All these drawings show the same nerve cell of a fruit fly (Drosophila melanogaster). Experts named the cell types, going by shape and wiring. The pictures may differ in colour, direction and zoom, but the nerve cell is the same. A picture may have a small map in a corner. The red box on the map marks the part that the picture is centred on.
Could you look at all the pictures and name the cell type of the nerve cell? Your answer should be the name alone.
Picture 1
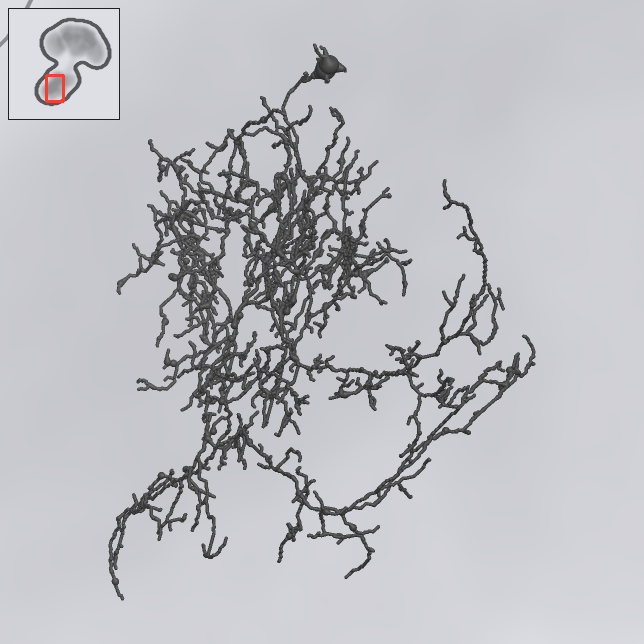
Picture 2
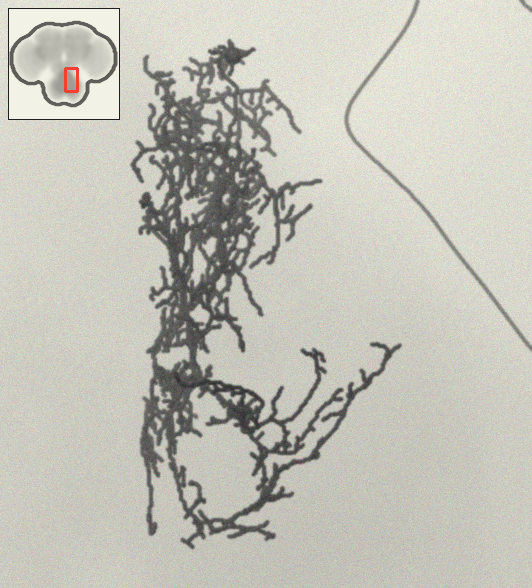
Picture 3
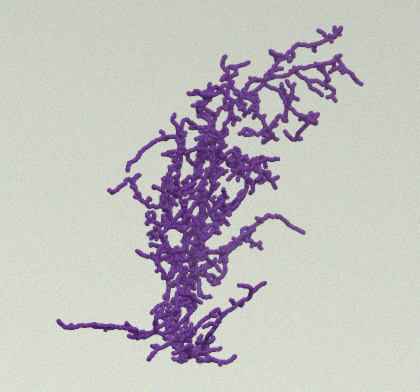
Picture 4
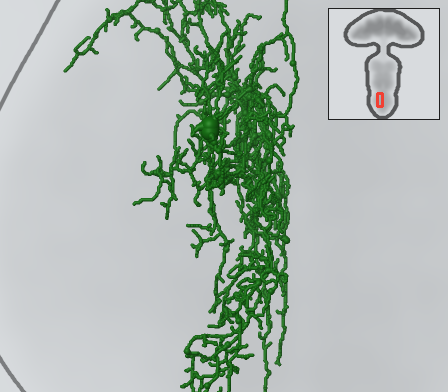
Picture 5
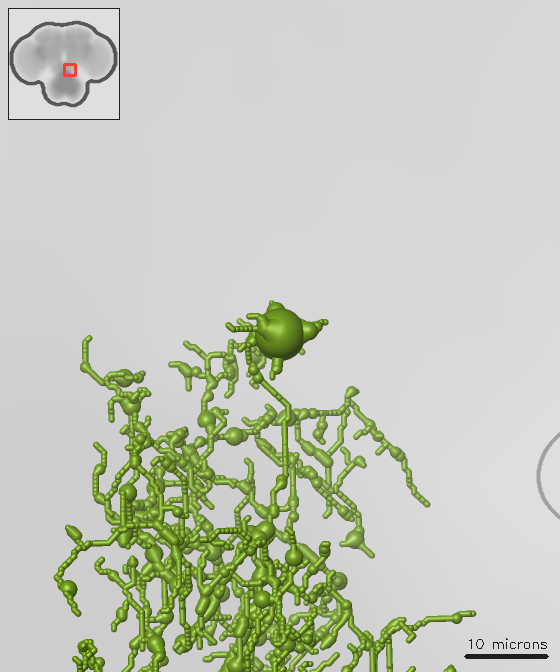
INXXX045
